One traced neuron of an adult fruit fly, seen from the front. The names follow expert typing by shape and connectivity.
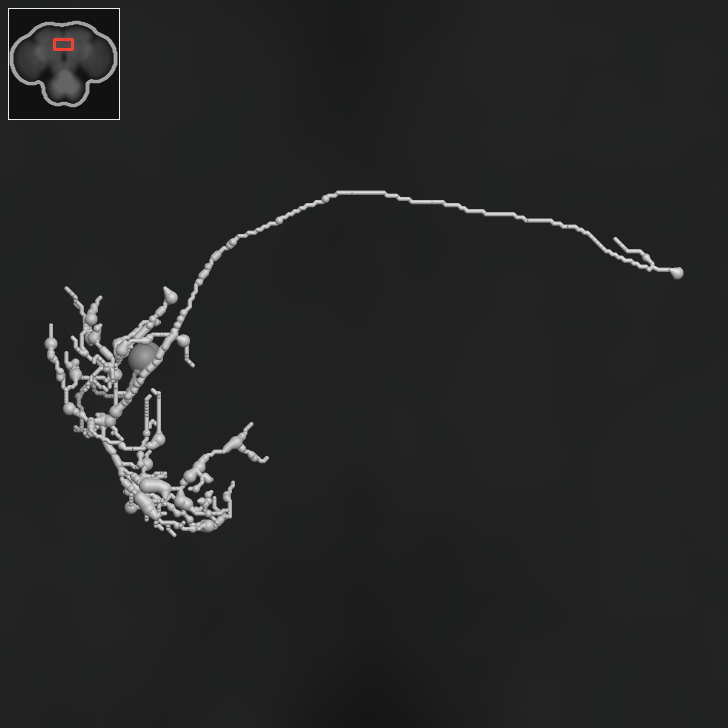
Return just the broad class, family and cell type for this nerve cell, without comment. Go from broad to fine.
central-brain intrinsic neuron; class CX; FC3_a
